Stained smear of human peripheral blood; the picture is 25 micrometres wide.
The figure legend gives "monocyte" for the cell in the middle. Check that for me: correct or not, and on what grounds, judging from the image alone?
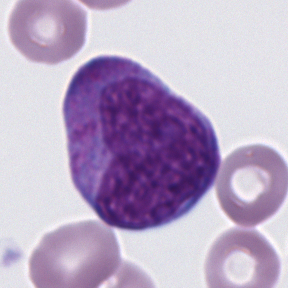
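No, I would not call this a monocyte; as I see it, it is an atypical promyelocyte. What tips it for me is the cytoplasm, a band of deep blue-purple lying mainly on the left side.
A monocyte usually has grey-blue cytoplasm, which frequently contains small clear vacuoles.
Deep blue-purple sets this cell apart from that grey-blue, and no vacuoles are seen here either, so both points weigh against monocyte.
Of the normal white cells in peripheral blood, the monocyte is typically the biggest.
A size of about 16 by 13 micrometres is therefore no argument against monocyte. The rest I simply note: a roughly triangular outline with rounded corners, a smooth border without projections, and a red cell lying against the right edge. Weighing it all, I stay with atypical promyelocyte.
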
